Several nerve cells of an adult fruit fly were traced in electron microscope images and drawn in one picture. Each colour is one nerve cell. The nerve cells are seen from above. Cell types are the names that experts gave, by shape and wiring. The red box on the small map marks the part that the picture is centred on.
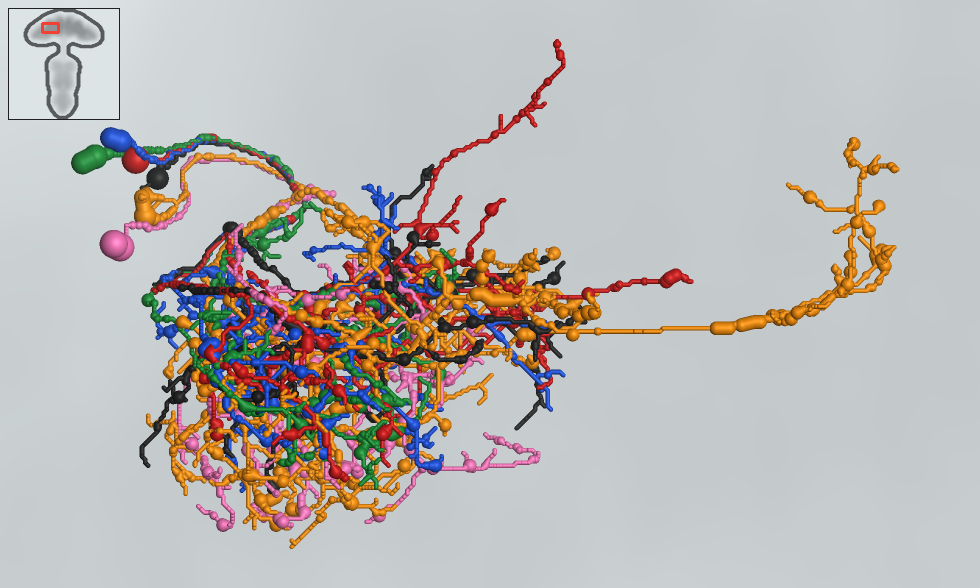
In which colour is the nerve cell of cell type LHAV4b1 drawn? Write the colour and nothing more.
black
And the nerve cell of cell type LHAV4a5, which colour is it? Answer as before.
pink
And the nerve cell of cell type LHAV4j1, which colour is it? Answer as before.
orange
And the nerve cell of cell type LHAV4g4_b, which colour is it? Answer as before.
green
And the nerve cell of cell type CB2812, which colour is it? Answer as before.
red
